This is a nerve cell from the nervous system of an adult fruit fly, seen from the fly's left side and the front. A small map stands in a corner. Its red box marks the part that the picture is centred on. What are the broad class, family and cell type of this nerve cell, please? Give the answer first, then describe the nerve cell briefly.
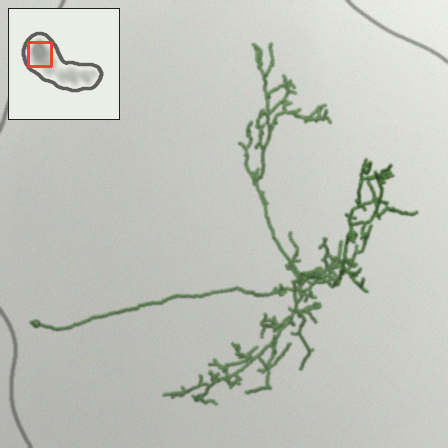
It is a central-brain intrinsic neuron. Its family is hemilineage PSa1. It is of cell type PS096. The cell body can be seen at the lower left of the picture. The picture shows dozens of branch ends.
